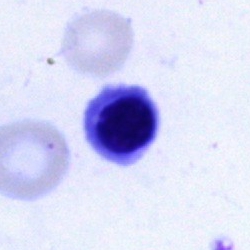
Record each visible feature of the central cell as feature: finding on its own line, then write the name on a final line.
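Outline: nearly round
Nucleus: sits over toward the right
Cytoplasm rim: wider on the left, you'll notice
Chromatin: dense, very dark purple
Granules: none in the cytoplasm
Name: erythroblast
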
